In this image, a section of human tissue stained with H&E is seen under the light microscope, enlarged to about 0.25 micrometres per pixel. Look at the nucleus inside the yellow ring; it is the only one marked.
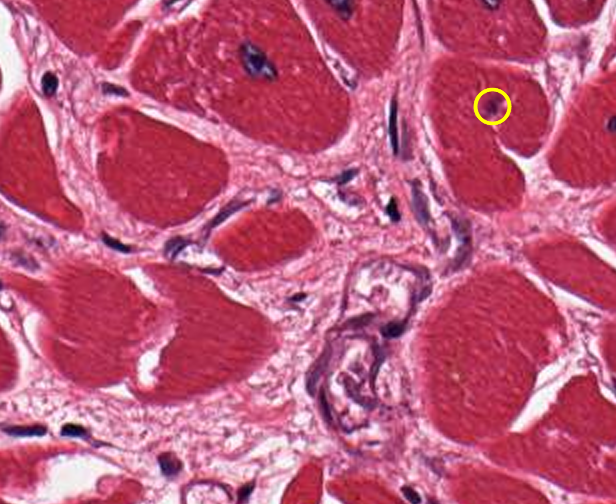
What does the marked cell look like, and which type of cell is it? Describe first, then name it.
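The nucleus is a small, dark purple, irregular spot sitting near the middle of the cell rather than at its edge. The cytoplasm is abundant, deep red and finely stippled throughout, filling a large rounded profile. The outline is smooth and rounded but indented on one side, with a thin pale cleft running in beside the nucleus. It is a cardiomyocyte.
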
